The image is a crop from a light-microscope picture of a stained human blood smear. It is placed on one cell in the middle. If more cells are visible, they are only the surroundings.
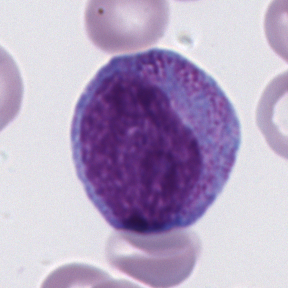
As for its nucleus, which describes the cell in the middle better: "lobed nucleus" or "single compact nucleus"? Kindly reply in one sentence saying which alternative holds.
Within the cell, the nucleus is one undivided, compact round, oval or kidney-shaped mass.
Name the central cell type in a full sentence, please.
The single cell at the center of the crop is a promyelocyte.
